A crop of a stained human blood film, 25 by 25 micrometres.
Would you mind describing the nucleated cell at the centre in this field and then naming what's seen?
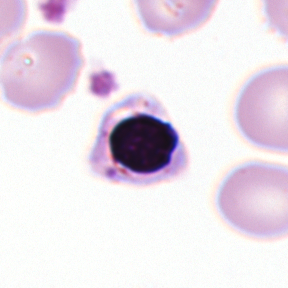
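No nucleoli show in the nucleus here, and the cytoplasm is just a narrow pale pinkish-lilac rim around it. You'll spot a few small reddish-purple dots scattered in it, but no vacuoles. So, a normoblast.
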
